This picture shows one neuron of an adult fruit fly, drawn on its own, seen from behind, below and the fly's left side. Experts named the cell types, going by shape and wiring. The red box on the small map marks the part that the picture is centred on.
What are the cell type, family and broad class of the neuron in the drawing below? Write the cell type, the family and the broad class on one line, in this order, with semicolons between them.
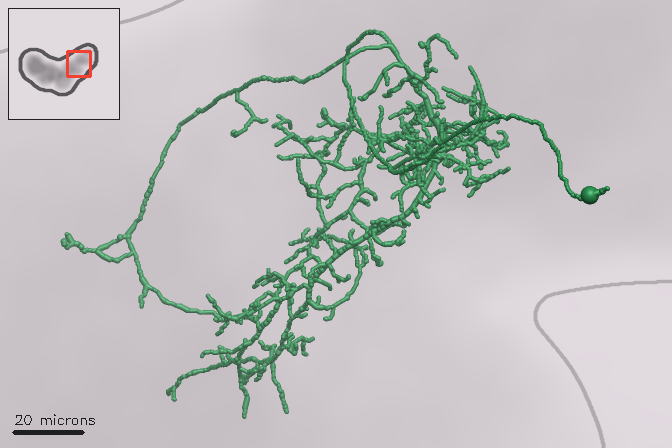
IN06B042; hemilineage 06B; nerve-cord intrinsic neuron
